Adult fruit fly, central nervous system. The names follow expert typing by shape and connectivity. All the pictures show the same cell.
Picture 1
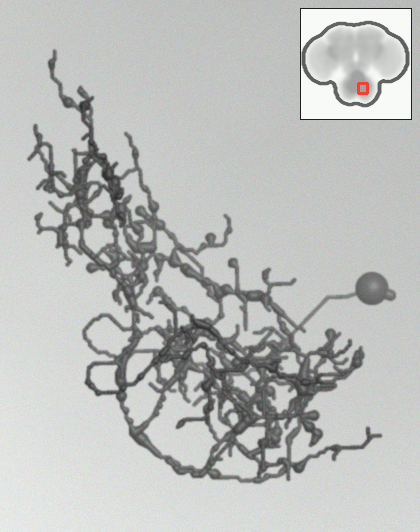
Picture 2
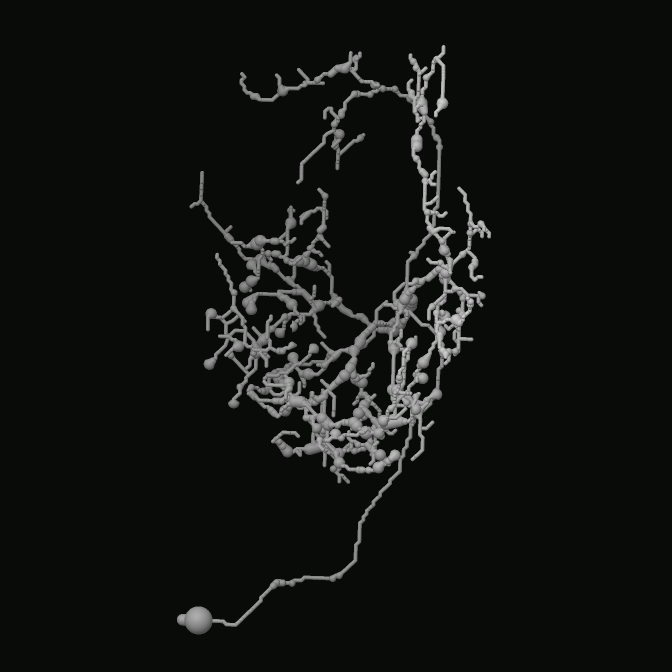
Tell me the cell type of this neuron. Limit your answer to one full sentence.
It is to cell type IN01B023_b that the neuron belongs.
